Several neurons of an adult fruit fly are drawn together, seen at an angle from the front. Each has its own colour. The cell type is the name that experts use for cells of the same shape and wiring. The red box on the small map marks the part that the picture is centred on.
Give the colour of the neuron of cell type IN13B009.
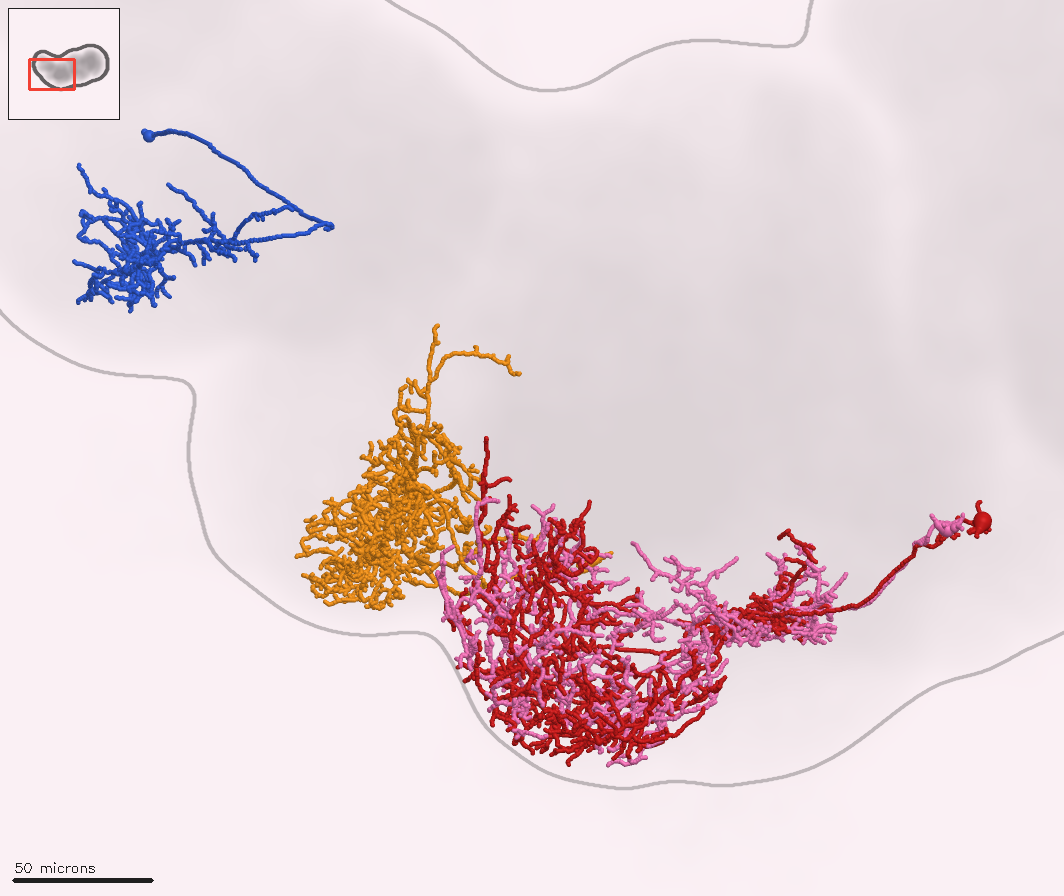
orange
